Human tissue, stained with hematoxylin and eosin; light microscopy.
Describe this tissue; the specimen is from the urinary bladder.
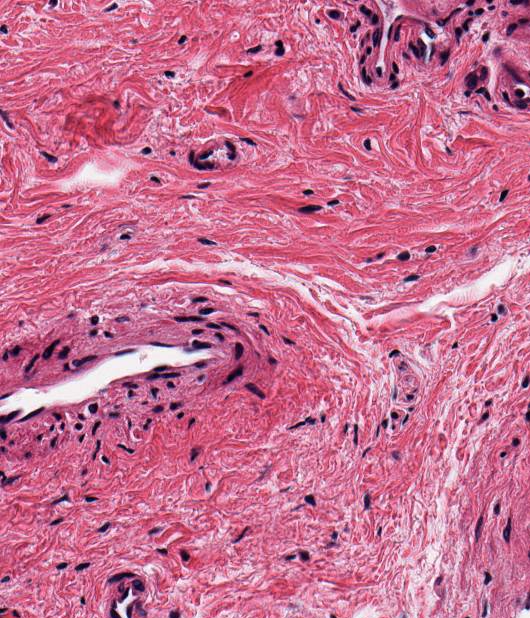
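Across most of the collagen, nuclei are sparse and widely spaced. These scattered stromal nuclei are dark and mostly elongated or spindle-shaped. They are more numerous in the stroma around the cleft at the left middle than elsewhere in the field. Small vessels with dark endothelial nuclei lie at the top right corner.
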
